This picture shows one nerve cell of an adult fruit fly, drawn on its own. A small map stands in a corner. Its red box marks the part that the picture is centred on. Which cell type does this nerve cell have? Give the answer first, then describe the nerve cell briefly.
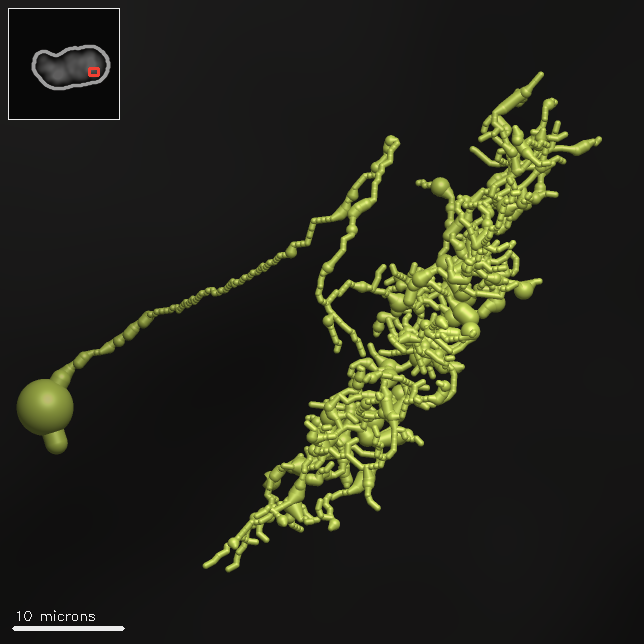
It is of cell type Pm5. This is an optic-lobe intrinsic neuron. By the scale bar it is about 50 microns wide in this view. The picture shows dozens of branch ends.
